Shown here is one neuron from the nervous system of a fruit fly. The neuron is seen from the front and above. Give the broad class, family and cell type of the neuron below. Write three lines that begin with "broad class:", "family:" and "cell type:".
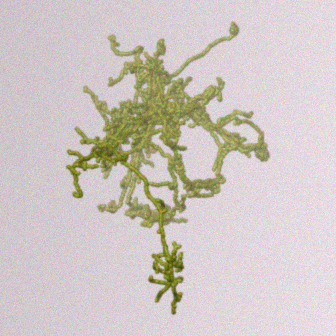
broad class: nerve-cord intrinsic neuron
family: hemilineage 12A
cell type: IN12A009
